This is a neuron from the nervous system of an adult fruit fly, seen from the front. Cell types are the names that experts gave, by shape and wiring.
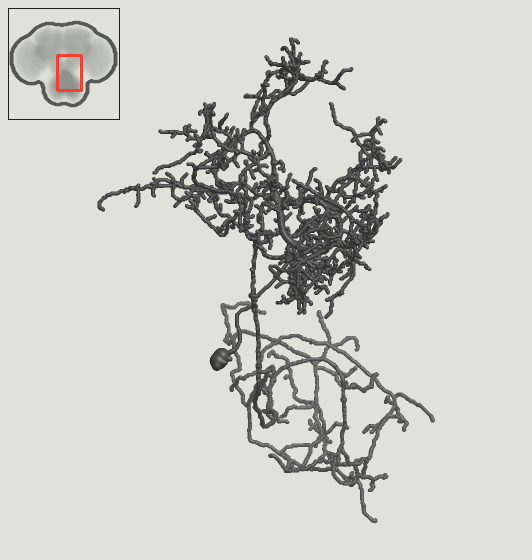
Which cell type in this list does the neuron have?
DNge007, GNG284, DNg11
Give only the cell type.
DNge007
